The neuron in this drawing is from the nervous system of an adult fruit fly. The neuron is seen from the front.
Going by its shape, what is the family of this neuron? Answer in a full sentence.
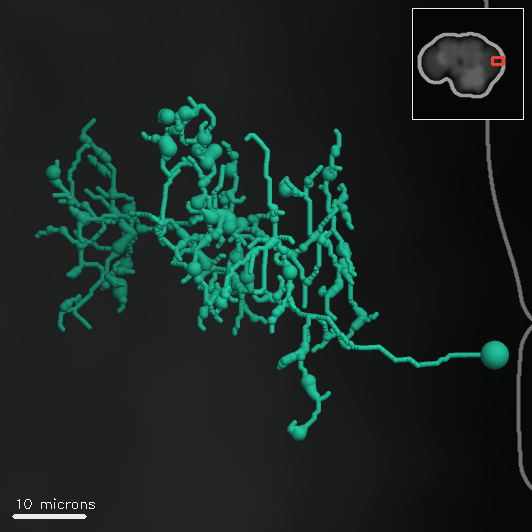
The family is Mi.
